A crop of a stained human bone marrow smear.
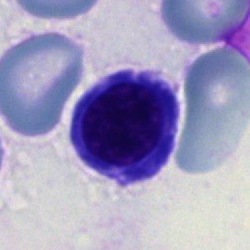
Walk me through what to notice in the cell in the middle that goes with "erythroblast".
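The cell is an erythroblast, and several features agree with that. No granules are seen in its cytoplasm.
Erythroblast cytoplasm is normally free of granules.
The cytoplasm forms a thin deep-blue rim around the nucleus.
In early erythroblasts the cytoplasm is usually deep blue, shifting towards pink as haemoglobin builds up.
The colour here therefore goes with an early form rather than a later, pinker one. In addition, the cell outline is roughly round, and the chromatin is dark purple and densely condensed.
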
